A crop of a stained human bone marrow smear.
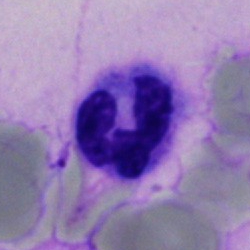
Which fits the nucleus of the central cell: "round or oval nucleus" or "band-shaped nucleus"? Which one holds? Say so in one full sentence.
Shaped like a horseshoe, C, U or S, its nucleus lacks separate lobes.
